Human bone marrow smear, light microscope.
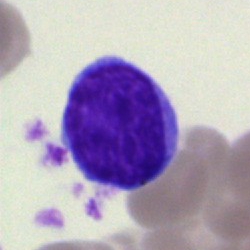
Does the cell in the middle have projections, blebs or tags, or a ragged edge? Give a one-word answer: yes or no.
No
